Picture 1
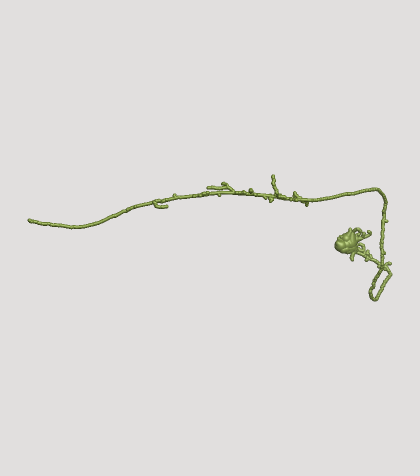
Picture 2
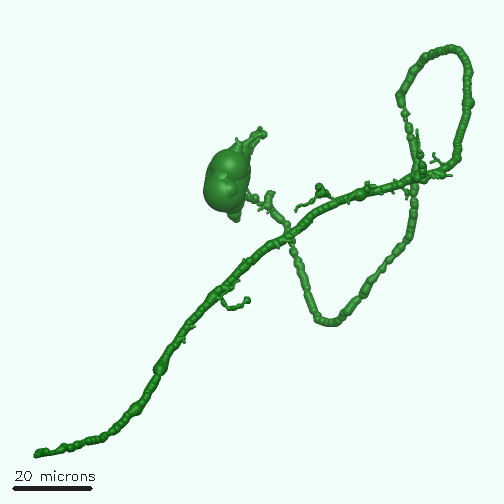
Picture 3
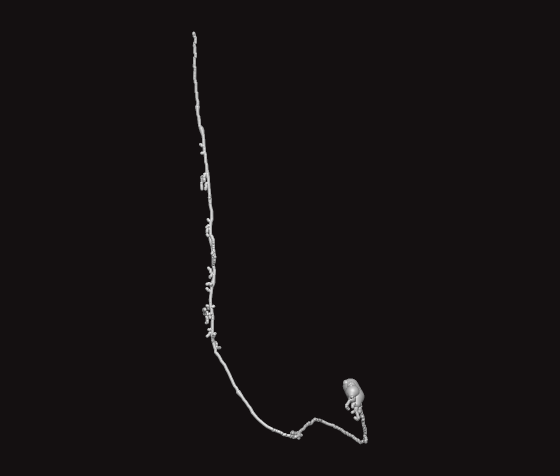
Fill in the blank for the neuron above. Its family: hemilineage 09A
